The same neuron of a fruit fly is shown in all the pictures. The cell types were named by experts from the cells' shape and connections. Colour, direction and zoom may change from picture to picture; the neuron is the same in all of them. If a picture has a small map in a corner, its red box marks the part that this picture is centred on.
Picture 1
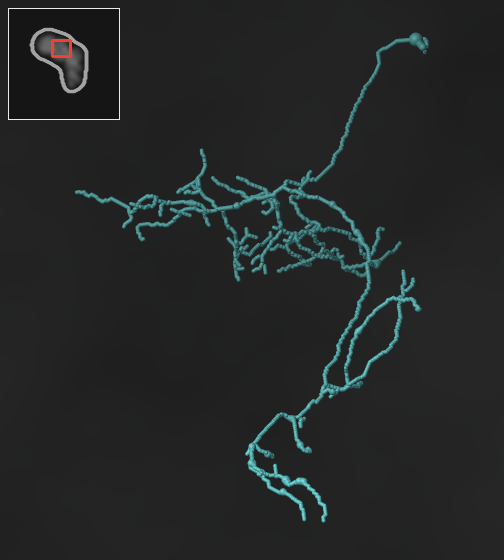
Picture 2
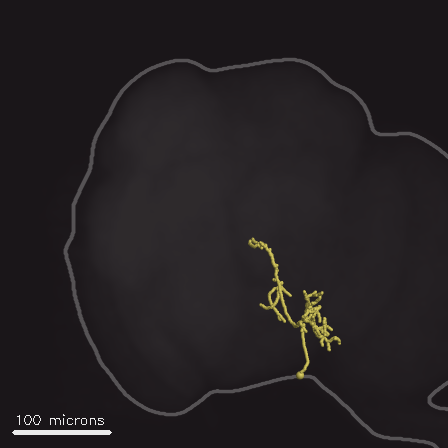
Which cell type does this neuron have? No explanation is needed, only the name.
GNG428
